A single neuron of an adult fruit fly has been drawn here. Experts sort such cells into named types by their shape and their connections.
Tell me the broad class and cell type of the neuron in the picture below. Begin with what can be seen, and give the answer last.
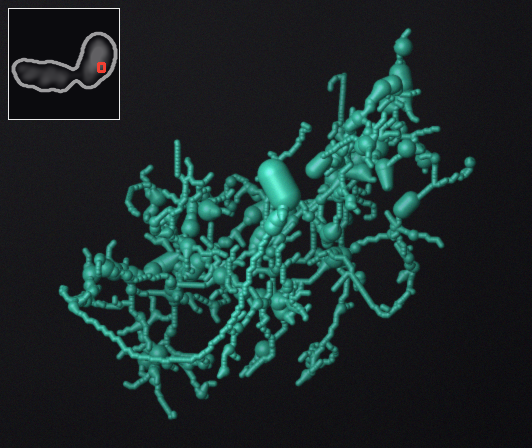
The cell body is in the middle of the picture. The picture shows dozens of branch ends. Its broad class is central-brain intrinsic neuron. The cell type is CB3933.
